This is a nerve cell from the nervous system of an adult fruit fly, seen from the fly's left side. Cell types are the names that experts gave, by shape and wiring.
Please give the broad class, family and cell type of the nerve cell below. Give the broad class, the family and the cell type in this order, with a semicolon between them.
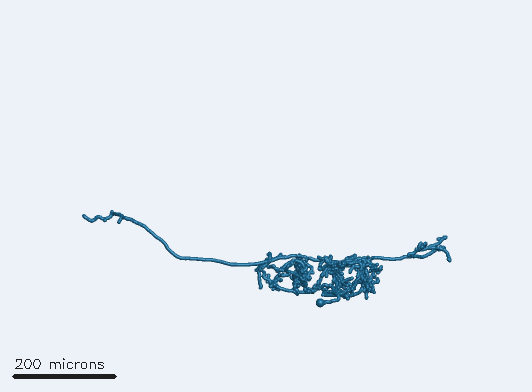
ascending neuron; hemilineage 10B; IN10B007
